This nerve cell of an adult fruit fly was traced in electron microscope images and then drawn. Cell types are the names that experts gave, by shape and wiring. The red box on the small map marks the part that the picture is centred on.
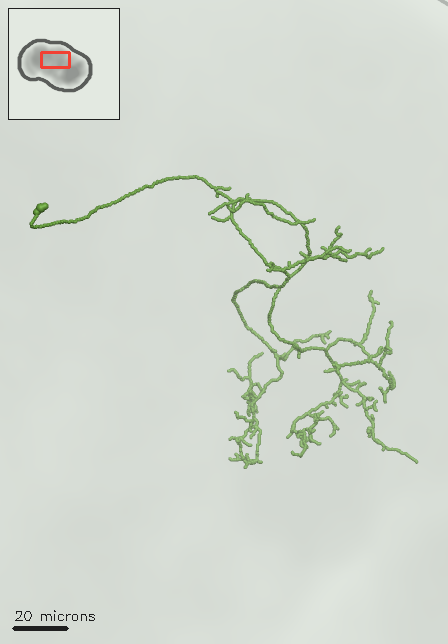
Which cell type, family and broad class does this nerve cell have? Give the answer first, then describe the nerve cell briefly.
It is of cell type CB1684. Its family is hemilineage DM6_posterior. This is a central-brain intrinsic neuron. By the scale bar it is about 150 microns wide in this view. Dozens of branch ends can be seen.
